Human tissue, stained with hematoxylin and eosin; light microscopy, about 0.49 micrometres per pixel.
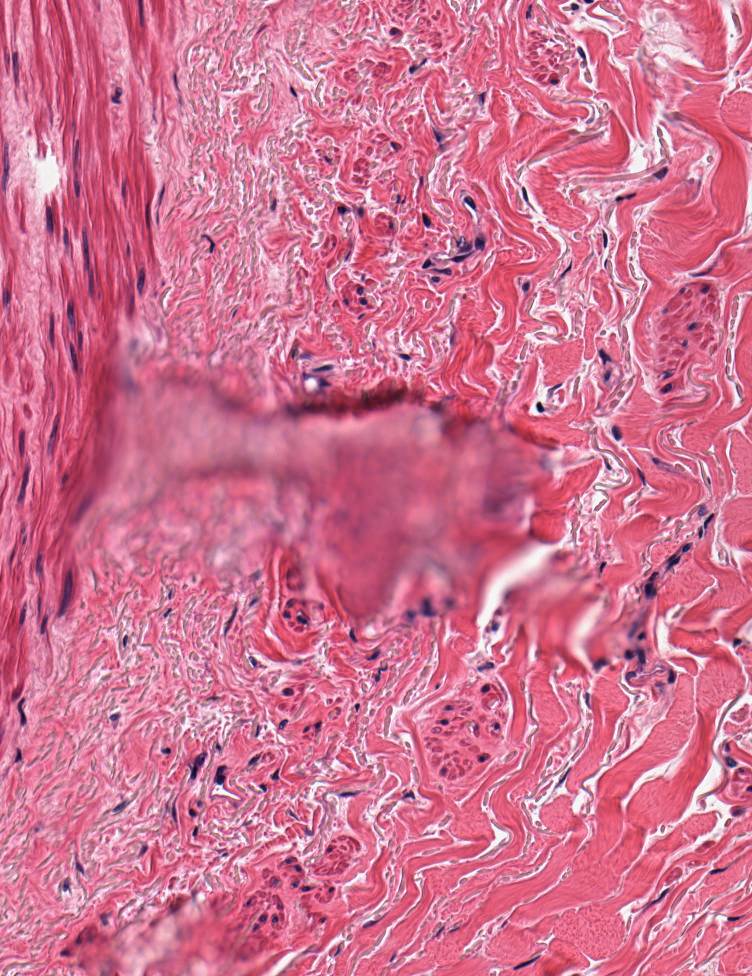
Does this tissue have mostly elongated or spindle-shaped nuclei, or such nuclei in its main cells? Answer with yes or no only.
Yes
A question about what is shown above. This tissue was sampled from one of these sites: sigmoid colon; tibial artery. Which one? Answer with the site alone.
tibial artery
